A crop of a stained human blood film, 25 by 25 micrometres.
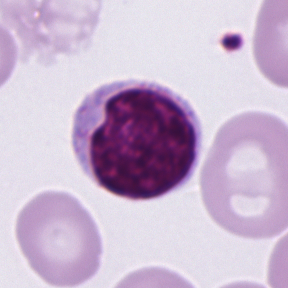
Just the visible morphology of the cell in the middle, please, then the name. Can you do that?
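The cell measures about 11 micrometres across. Its nucleus is about 9 micrometres across and takes up about 70% of the cell's area. A small notch indents the upper-left edge of the nucleus. The chromatin is dark purple and coarsely clumped. The cytoplasm is pale lilac-blue, and its rim is widest on the left side of the cell. This is a large granular lymphocyte.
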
